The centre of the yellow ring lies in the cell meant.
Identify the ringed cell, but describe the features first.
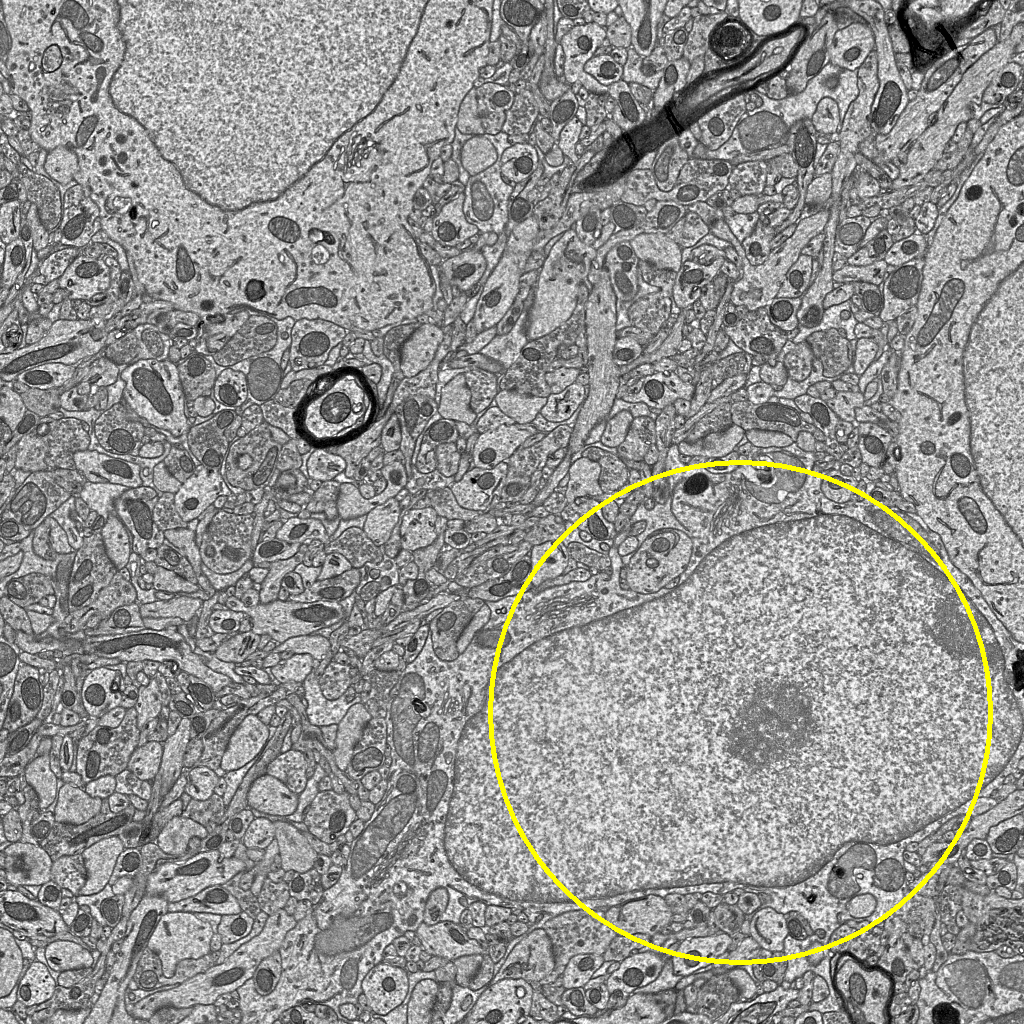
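Elongated in shape, the nucleus tapers toward the left and runs out past the ring there. Its envelope is smooth and lacks deep infoldings. Most of the chromatin is pale and finely dispersed, while a darker patch of condensed chromatin lies against the envelope on the right side. The cell shown is an astrocyte.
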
